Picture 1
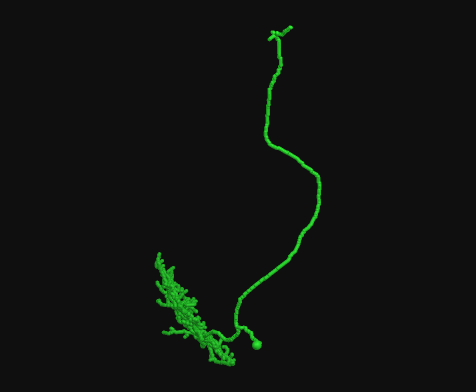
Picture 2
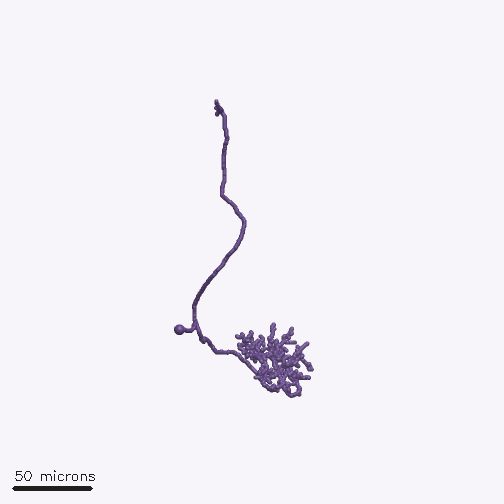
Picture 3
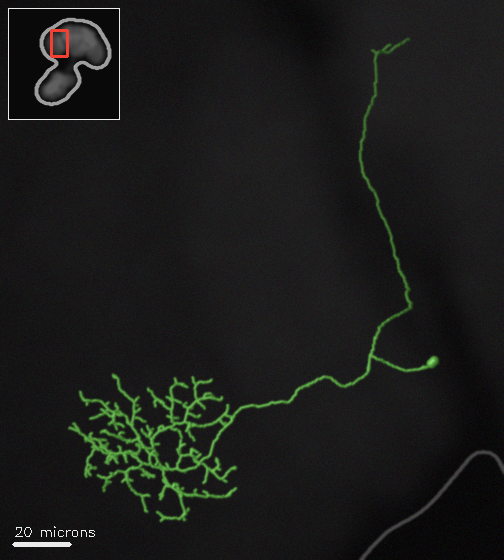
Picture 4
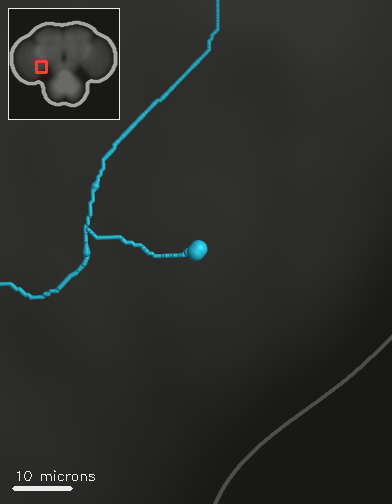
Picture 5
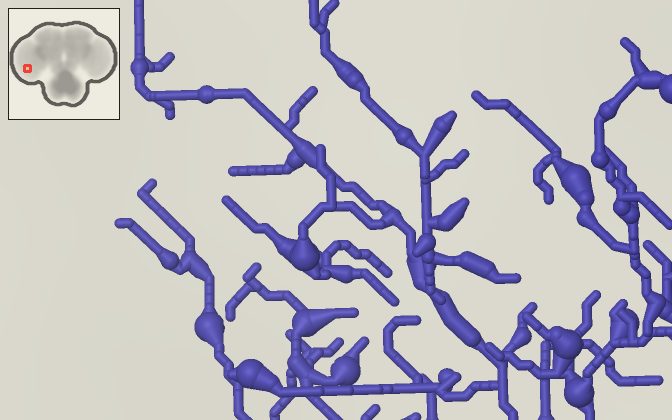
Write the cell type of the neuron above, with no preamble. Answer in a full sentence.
The cell type is MeVP3.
